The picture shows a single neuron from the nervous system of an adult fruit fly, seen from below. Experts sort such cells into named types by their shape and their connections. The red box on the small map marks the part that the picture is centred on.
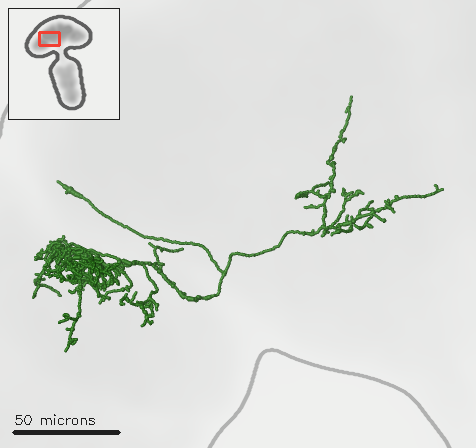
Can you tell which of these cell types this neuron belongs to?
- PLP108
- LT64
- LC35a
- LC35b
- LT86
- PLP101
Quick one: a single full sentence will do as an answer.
By type, the neuron is LT64.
